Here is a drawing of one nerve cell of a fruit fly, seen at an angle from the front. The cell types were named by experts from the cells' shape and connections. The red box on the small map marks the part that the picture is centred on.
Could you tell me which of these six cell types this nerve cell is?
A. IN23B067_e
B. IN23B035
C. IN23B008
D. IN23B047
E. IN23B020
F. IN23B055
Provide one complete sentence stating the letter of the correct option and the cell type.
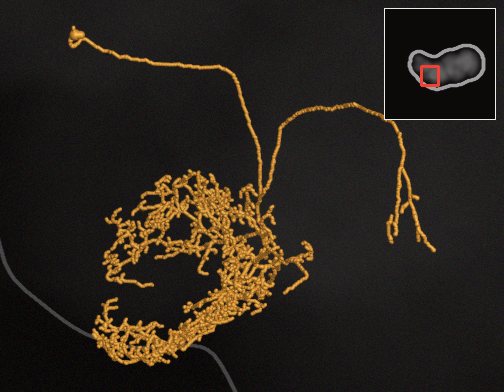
In option E is IN23B020, which is the cell type of the nerve cell.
